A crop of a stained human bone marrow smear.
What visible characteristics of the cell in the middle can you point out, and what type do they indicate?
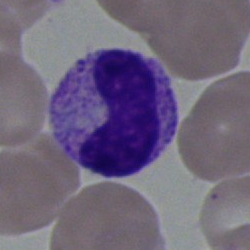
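Kidney-shaped, the nucleus has its indentation turned toward the left and sits off-centre toward the right side of the cell. The cytoplasm is lilac-purple, with fine purple granules scattered through it. This cell is a band neutrophil.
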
